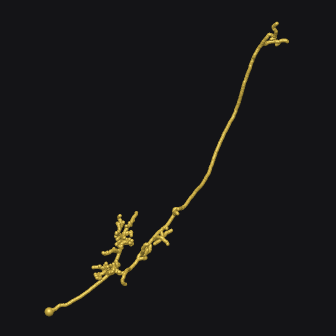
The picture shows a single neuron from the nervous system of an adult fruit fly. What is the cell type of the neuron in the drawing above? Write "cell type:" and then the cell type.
cell type: AN08B079_b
